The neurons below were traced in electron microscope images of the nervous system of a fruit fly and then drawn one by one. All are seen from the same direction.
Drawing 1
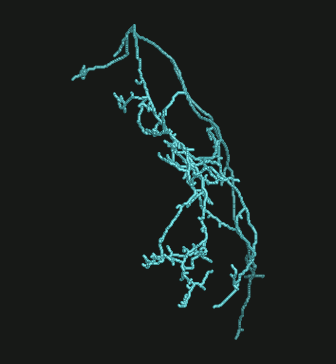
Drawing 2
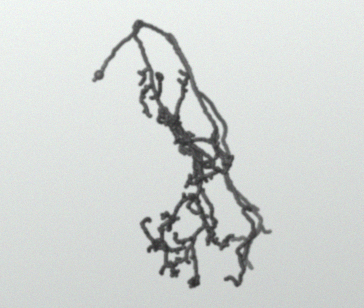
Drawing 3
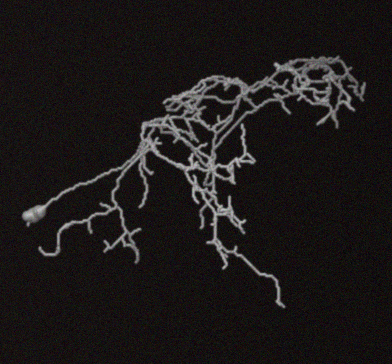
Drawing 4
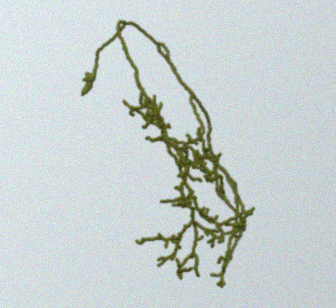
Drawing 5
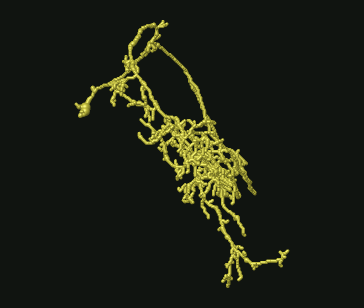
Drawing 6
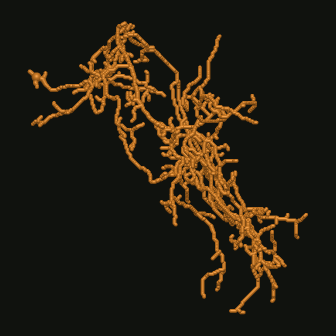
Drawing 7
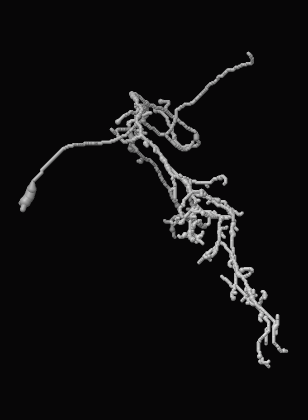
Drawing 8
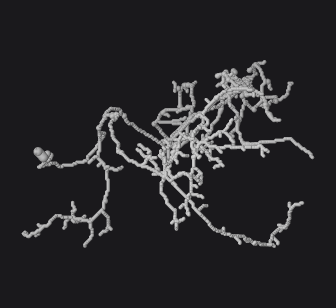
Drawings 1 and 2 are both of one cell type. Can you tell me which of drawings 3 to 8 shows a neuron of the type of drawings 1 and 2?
Drawing 4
